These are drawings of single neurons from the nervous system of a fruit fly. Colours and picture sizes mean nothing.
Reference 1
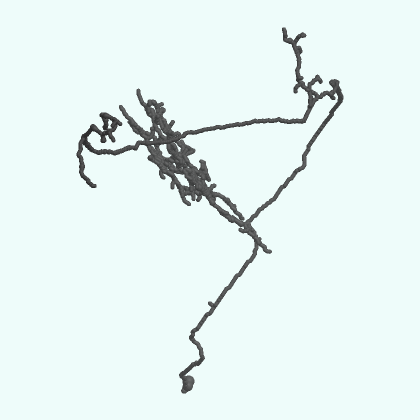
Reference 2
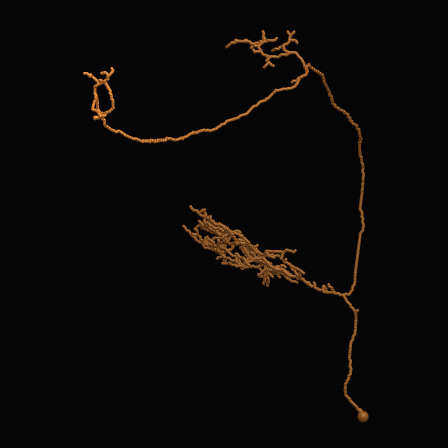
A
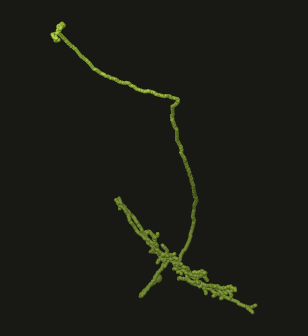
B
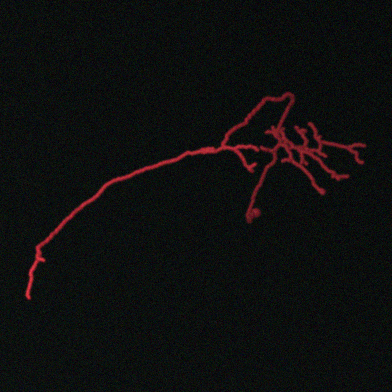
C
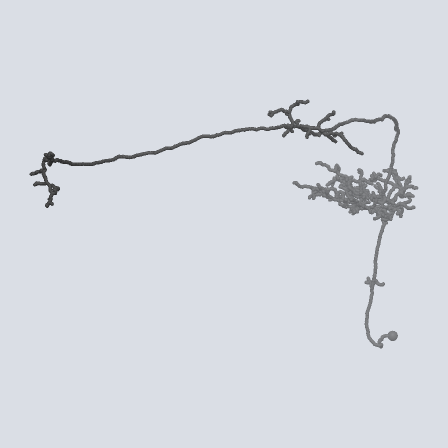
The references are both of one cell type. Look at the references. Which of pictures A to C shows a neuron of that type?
C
